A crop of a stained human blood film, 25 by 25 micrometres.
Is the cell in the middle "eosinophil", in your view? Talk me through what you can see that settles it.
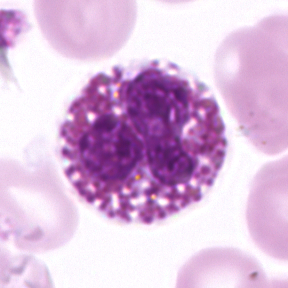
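Eosinophil is the correct name for the cell in the middle. Its nuclear lobes remain in view instead of lying hidden beneath the granules, and its chromatin is dense, clumped and dark purple.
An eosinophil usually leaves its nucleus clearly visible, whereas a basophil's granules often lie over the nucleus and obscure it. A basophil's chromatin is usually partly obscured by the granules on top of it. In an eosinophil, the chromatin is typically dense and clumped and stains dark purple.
The open view of the lobes and their chromatin therefore speaks for eosinophil and against basophil. The cytoplasm is packed with coarse, round granules.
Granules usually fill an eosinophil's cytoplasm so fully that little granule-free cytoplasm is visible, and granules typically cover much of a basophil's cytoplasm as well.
This dense packing is consistent with either name. The granules are reddish-purple, no nucleoli are visible, no projections extend from the surface, and the cell measures about 14 micrometres across.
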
